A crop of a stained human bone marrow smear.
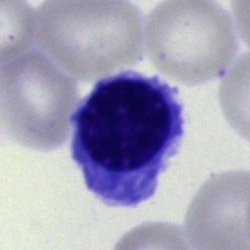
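Erythroblast in the middle: see how its border goes bumpy and irregular along the upper right edge. Its chromatin is dense, an almost uniform very dark purple, and the scant blue cytoplasm is widest below the nucleus.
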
